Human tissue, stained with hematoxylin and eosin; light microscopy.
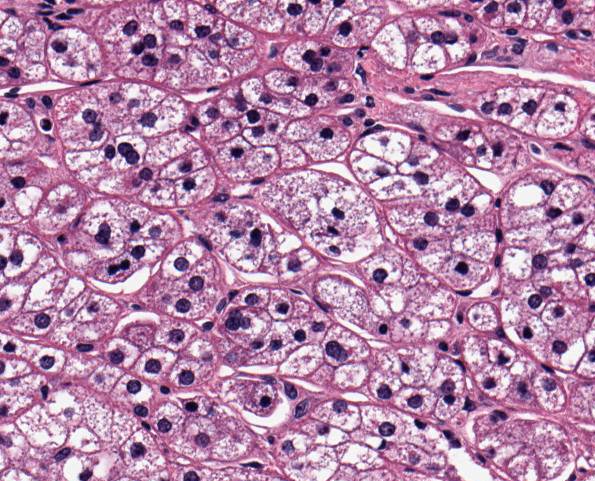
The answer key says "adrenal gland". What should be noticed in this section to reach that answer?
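This section is adrenal gland. The cells have abundant pale cytoplasm that is finely vacuolated and foamy.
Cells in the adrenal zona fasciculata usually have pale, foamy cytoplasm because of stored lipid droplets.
That pale, foamy cytoplasm therefore fits the adrenal gland. Also seen are round, dark nuclei, mostly one per cell, with scattered cells holding two nuclei side by side. Delicate strands with flattened, elongated nuclei partition the nests, like a fine capillary network.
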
